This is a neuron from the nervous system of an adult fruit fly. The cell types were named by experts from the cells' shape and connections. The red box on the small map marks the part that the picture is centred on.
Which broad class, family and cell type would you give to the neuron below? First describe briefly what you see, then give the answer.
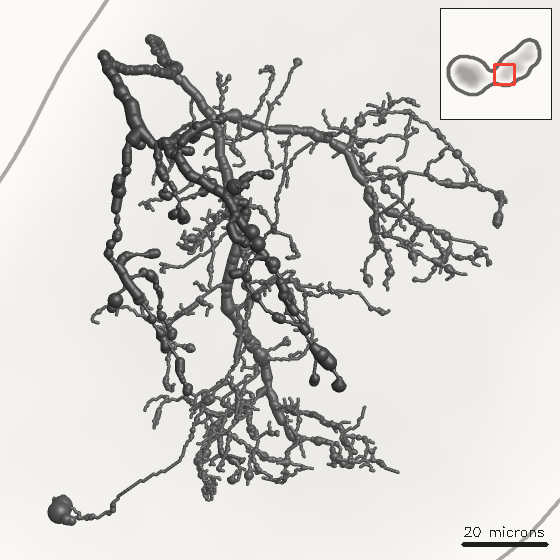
The cell body can be seen at the lower left of the picture. From top to bottom in the picture it spans about 120 microns. More than a hundred branch ends can be seen. This is a nerve-cord intrinsic neuron. The family is hemilineage 14B. Its cell type is IN14B005.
